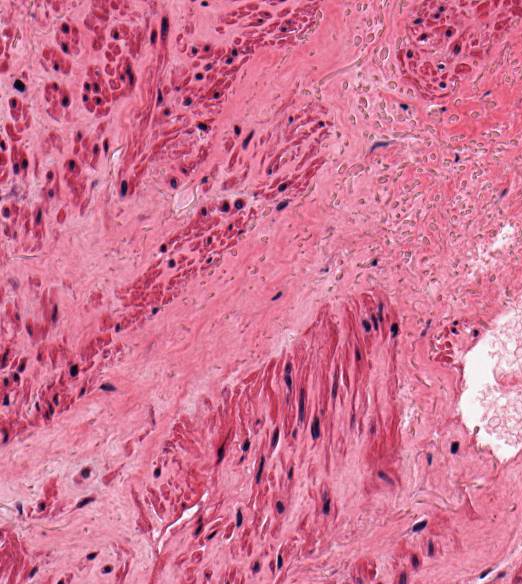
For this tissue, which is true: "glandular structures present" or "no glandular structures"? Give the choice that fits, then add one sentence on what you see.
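No glandular structures. No glands or fat cells are seen in the field.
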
